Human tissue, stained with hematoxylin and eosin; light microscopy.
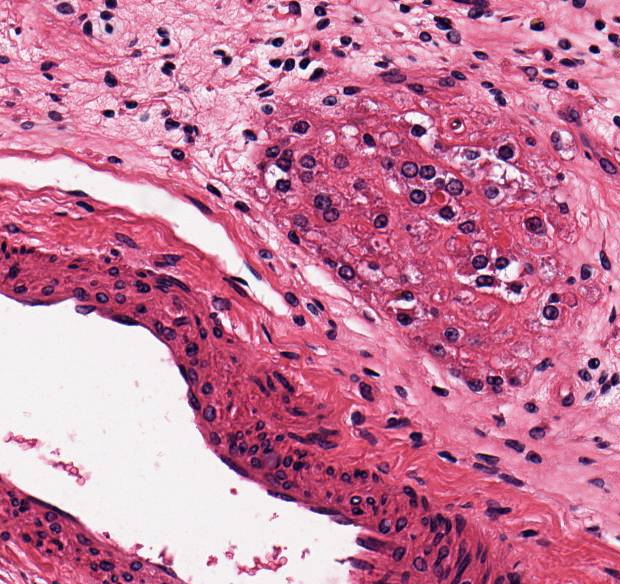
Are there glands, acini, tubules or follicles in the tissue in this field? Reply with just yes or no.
No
